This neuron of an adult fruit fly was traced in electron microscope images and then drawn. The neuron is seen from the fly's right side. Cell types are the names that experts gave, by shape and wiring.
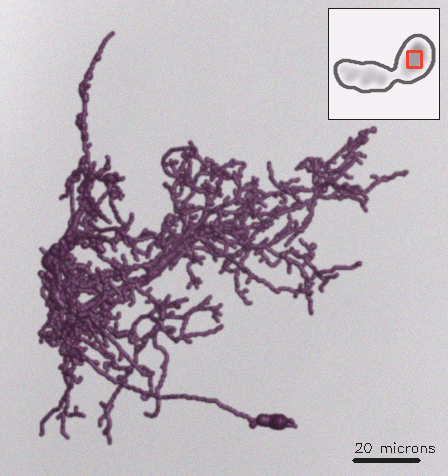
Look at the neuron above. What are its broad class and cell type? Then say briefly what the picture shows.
This is a central-brain intrinsic neuron. The cell type is PS308. By the scale bar it is about 130 microns tall in this view. The picture shows more than a hundred branch ends.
